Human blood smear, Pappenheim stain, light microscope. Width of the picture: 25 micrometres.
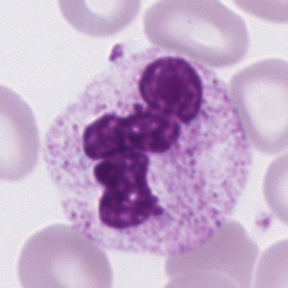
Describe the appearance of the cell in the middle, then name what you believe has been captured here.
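Checking the nucleus first, it is split into at least three lobes joined in a chain. Next, the chromatin is dense, dark purple and coarsely clumped. Then the cytoplasm: plentiful and pale pink, with fine pink-violet granules scattered evenly through it. Last, the name: segmented neutrophil.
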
